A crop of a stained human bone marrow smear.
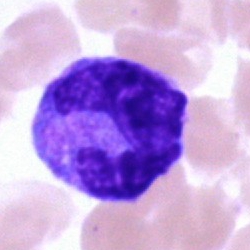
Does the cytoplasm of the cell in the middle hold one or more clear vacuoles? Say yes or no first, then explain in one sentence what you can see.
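No. No vacuoles are seen in the cell.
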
